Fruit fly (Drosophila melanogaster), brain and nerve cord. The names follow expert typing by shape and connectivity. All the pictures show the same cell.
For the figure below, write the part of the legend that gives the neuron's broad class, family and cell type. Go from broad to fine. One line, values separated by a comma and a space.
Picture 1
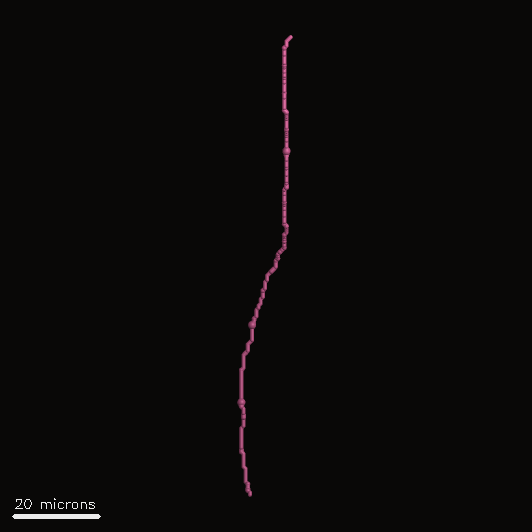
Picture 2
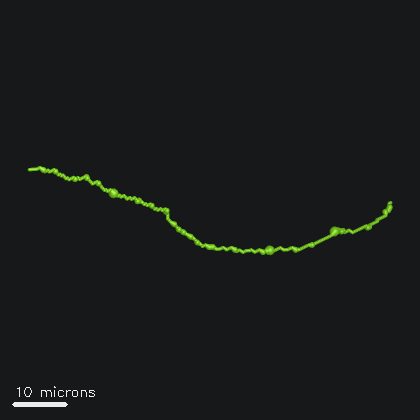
sensory neuron entering the brain, class mechanosensory, JO-B4_b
